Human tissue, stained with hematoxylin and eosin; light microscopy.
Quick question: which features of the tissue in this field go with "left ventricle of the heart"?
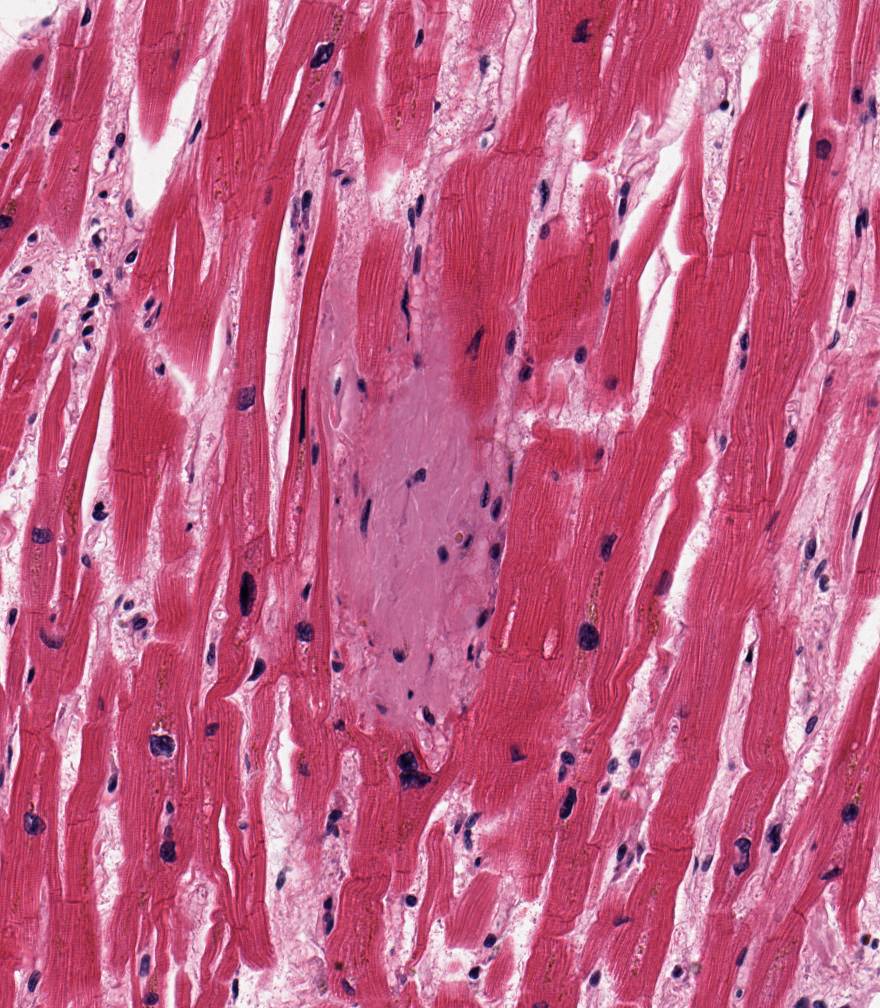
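Going through it item by item, this is the left ventricle of the heart. To begin, fine transverse cross-striations run along the length of the muscle fibres. Next, the muscle cell nuclei lie centrally within the fibres, which goes with the name.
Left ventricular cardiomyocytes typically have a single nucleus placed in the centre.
Then, fine golden-brown granules sit in the muscle cytoplasm, often close to the nuclei. Finally, no fat cells appear anywhere in the field.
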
